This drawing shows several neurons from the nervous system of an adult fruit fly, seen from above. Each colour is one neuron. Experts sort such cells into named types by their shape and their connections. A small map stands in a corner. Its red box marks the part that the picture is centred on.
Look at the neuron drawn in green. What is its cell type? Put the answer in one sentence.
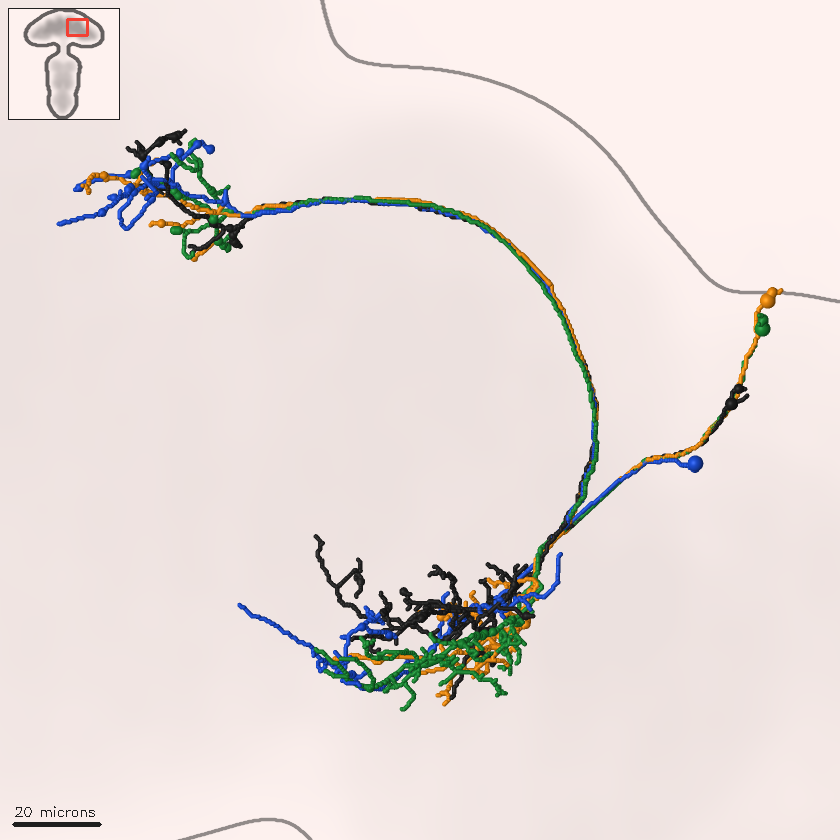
The cell type is CB4112.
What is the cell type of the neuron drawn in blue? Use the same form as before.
The cell type is PLP046.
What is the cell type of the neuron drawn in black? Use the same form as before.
The cell type is CB2881.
